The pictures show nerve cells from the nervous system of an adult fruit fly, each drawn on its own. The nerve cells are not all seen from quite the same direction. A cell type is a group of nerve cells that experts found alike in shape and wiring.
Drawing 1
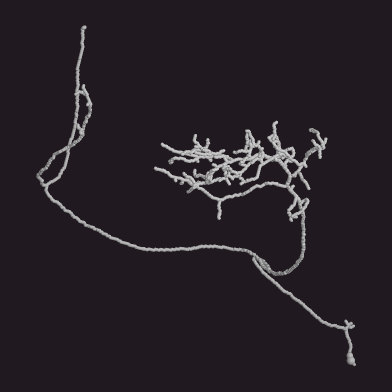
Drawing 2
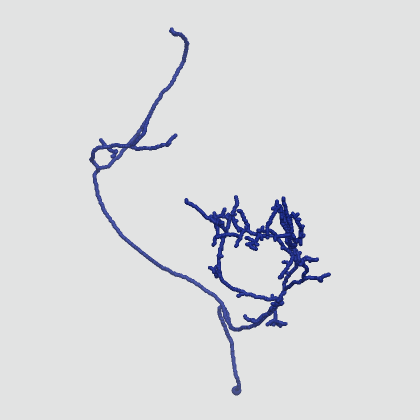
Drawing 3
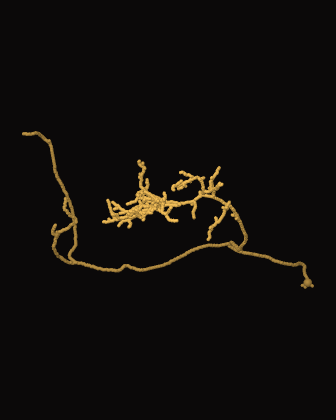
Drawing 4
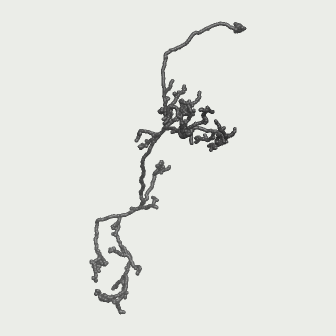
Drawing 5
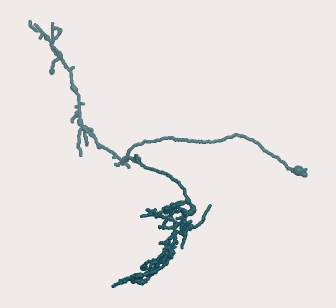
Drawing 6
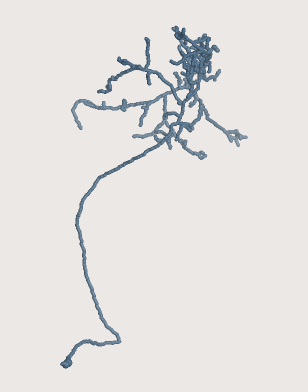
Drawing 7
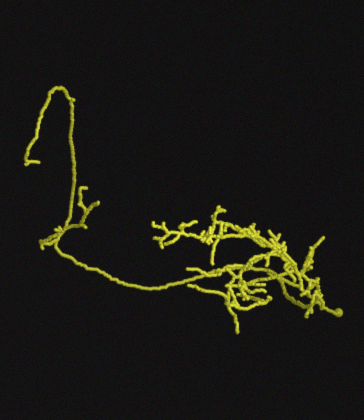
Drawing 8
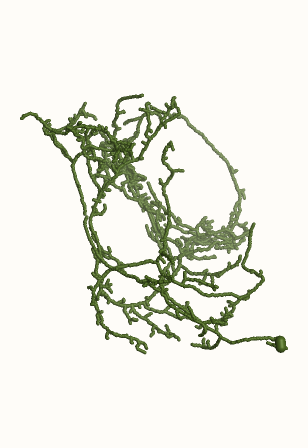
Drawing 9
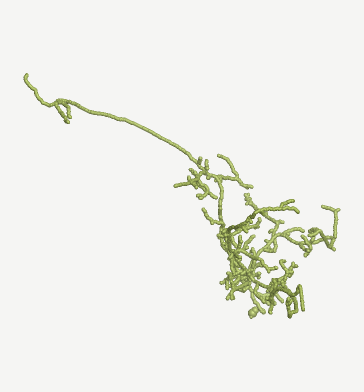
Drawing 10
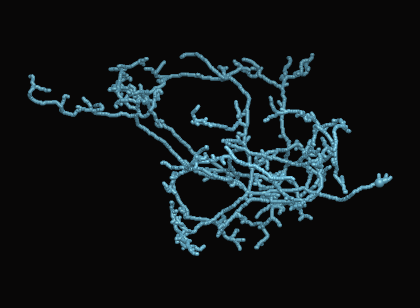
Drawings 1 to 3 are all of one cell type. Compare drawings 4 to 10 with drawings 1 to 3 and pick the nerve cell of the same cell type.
Drawing 7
